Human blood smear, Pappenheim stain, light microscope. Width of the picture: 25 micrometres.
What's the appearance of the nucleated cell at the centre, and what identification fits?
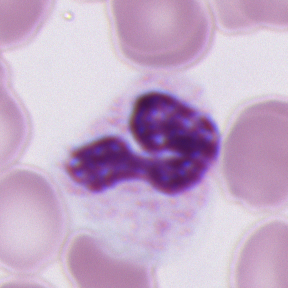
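To begin, the outline of the central cell is roughly round. Next, the nucleus has two lobes joined by a broad strand of chromatin. Then the cytoplasm, widest below the nucleus, is sprinkled with fine lilac-pink granules. Last, the name: segmented neutrophil.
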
